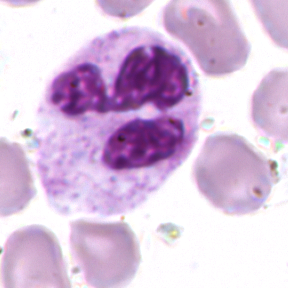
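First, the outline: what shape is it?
Round to slightly oval, and smooth.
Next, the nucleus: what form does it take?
It is divided into three separate lobes.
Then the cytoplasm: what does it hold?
Fine, scattered violet granules.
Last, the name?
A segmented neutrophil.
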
